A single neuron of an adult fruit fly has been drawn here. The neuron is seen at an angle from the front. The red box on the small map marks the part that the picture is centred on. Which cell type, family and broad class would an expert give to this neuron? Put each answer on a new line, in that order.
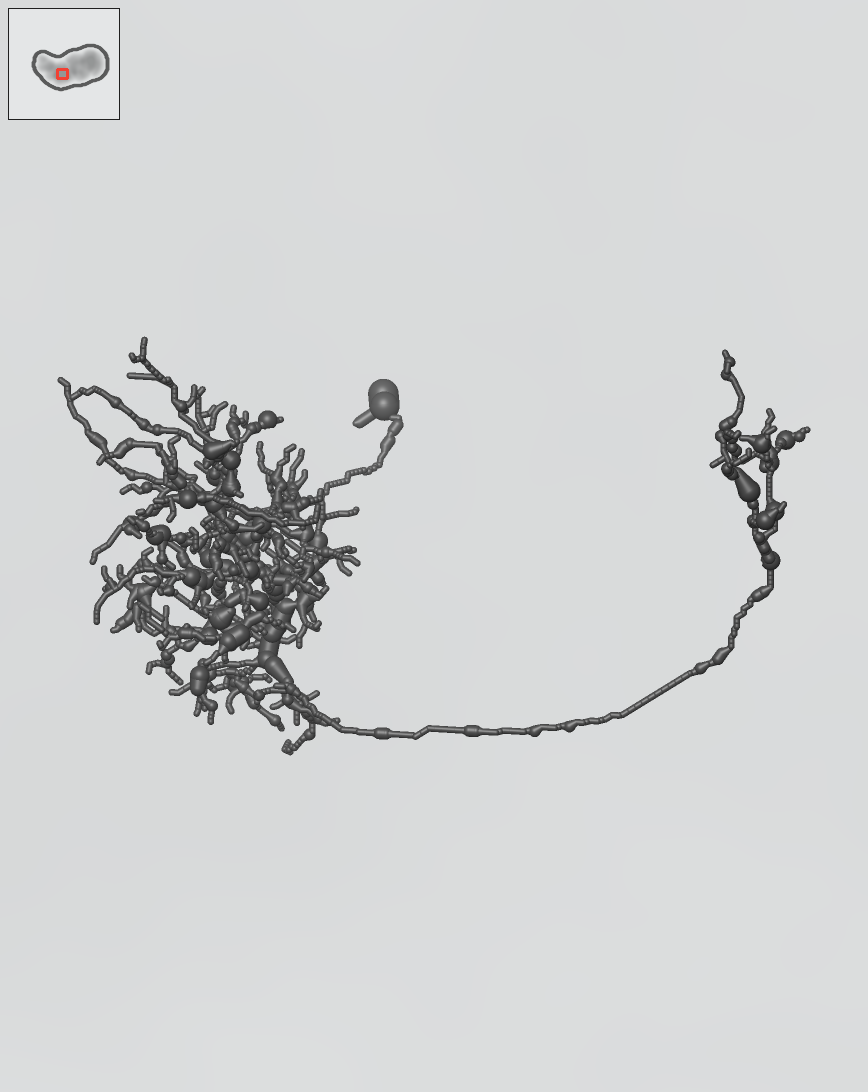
Tlp13
Tlp
optic-lobe intrinsic neuron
